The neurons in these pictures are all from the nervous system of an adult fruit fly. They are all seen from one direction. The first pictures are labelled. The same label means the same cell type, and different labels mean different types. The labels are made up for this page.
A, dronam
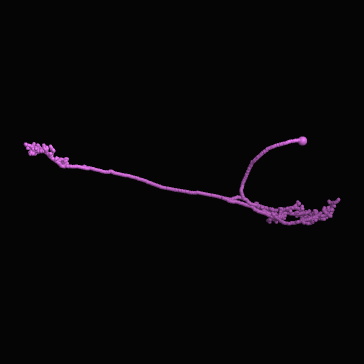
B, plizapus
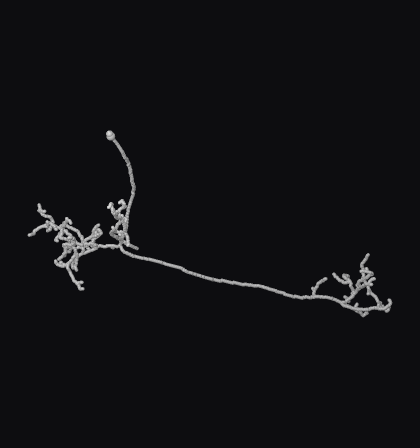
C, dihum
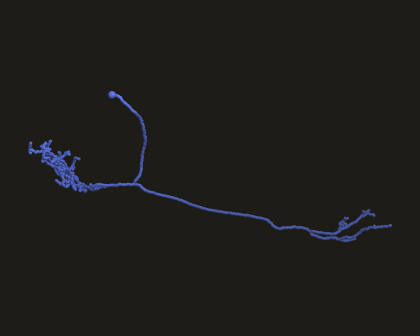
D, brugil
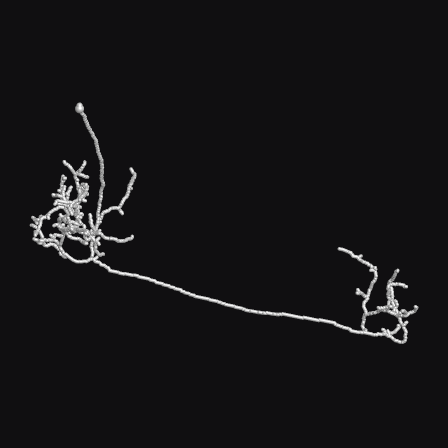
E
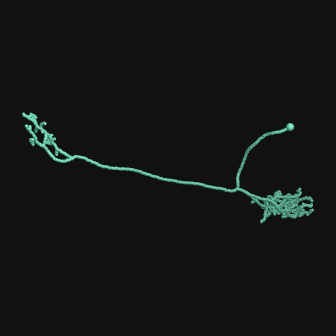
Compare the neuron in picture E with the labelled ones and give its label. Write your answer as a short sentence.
It belongs to dihum.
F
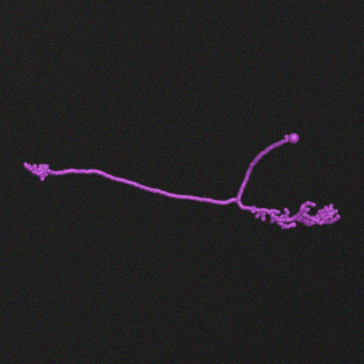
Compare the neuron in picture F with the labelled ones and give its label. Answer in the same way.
It belongs to dronam.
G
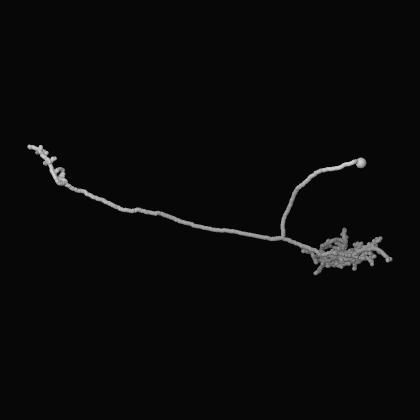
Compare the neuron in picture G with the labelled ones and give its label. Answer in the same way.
It belongs to dihum.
